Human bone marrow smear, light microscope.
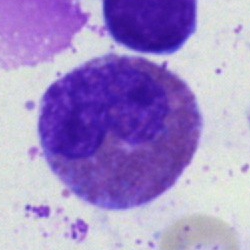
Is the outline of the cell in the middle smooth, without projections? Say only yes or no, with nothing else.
Yes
